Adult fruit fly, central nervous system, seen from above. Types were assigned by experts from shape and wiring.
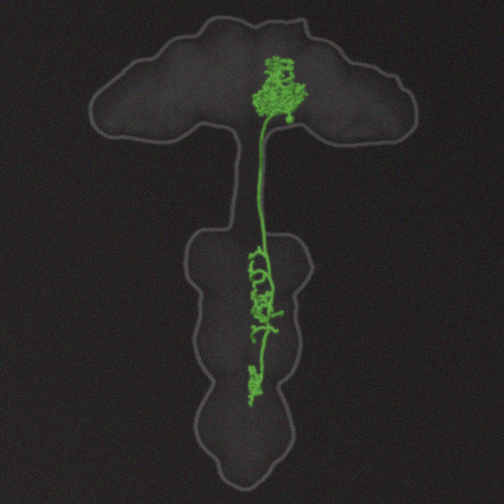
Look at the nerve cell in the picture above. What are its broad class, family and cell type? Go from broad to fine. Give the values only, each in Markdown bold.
**descending neuron**, **hemilineage PSp3**, **DNp08**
